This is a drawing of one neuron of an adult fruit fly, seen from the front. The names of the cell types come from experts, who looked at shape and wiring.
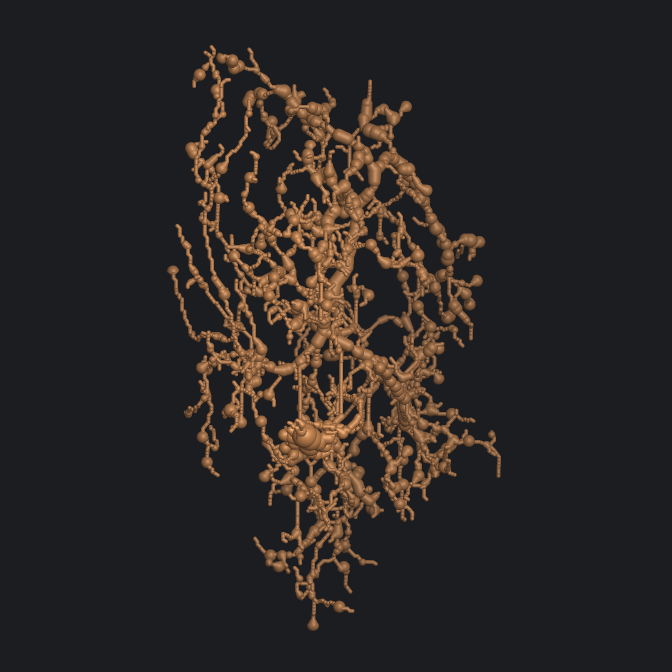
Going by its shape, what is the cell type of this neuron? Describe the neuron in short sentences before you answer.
The picture shows more than a hundred branch ends. In this view it is taller than it is wide. It is a nerve-cord intrinsic neuron. The cell type is IN16B030.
